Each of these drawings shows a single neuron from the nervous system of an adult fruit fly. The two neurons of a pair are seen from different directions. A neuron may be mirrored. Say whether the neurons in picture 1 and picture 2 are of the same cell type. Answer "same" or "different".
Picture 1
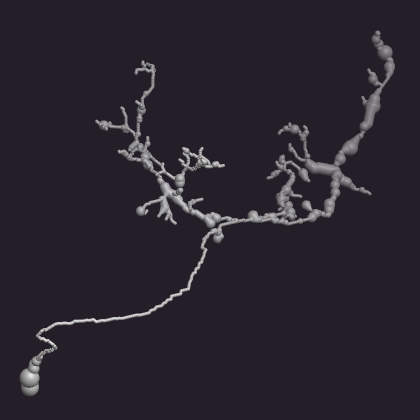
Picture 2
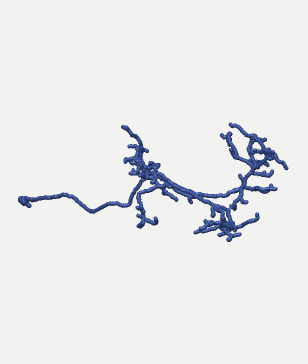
same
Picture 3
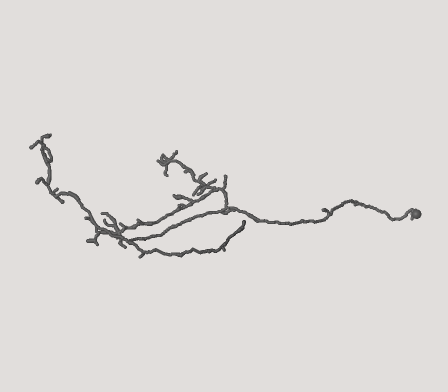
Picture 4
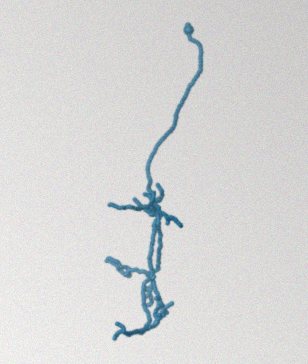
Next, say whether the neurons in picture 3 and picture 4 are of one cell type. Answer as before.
different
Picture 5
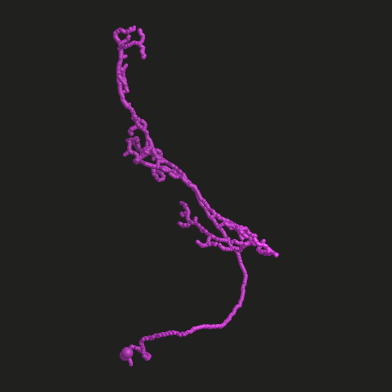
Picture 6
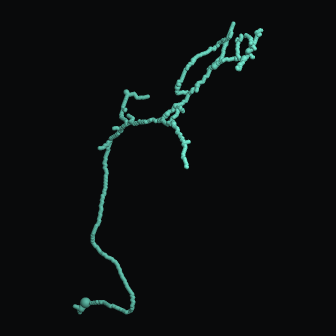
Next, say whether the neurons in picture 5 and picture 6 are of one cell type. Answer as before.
same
